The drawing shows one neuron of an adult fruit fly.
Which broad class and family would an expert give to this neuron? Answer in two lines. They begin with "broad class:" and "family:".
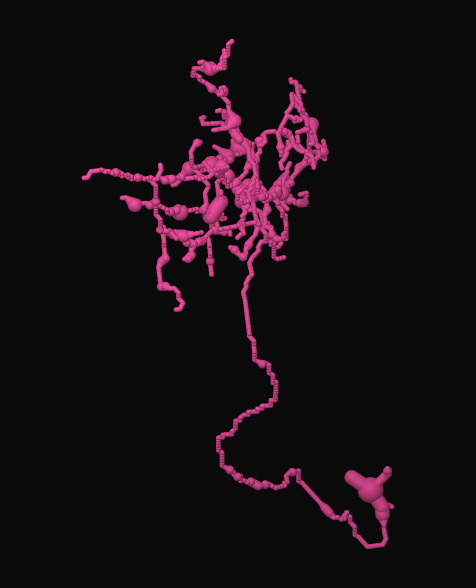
broad class: central-brain intrinsic neuron
family: hemilineage LB3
